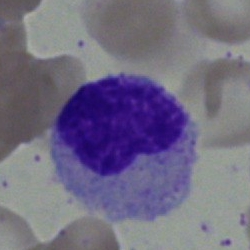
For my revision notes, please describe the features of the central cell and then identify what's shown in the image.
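Round is the first thing I notice, with a smooth edge all the way around. The nucleus sits in the upper part of the cell, leaving most of the cytoplasm below it. I don't see a distinct nucleolus inside that nucleus. Scattered through the cytoplasm are fine, faint purplish granules. The cell is a metamyelocyte.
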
